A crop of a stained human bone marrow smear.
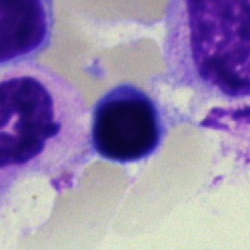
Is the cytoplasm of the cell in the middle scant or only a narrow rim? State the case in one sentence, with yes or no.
Yes, there is only scant cytoplasm in this cell.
